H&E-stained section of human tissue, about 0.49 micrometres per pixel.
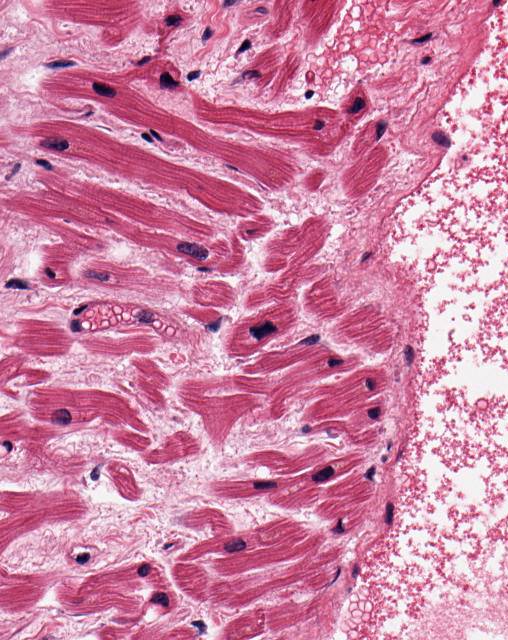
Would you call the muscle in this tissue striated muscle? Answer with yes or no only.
Yes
